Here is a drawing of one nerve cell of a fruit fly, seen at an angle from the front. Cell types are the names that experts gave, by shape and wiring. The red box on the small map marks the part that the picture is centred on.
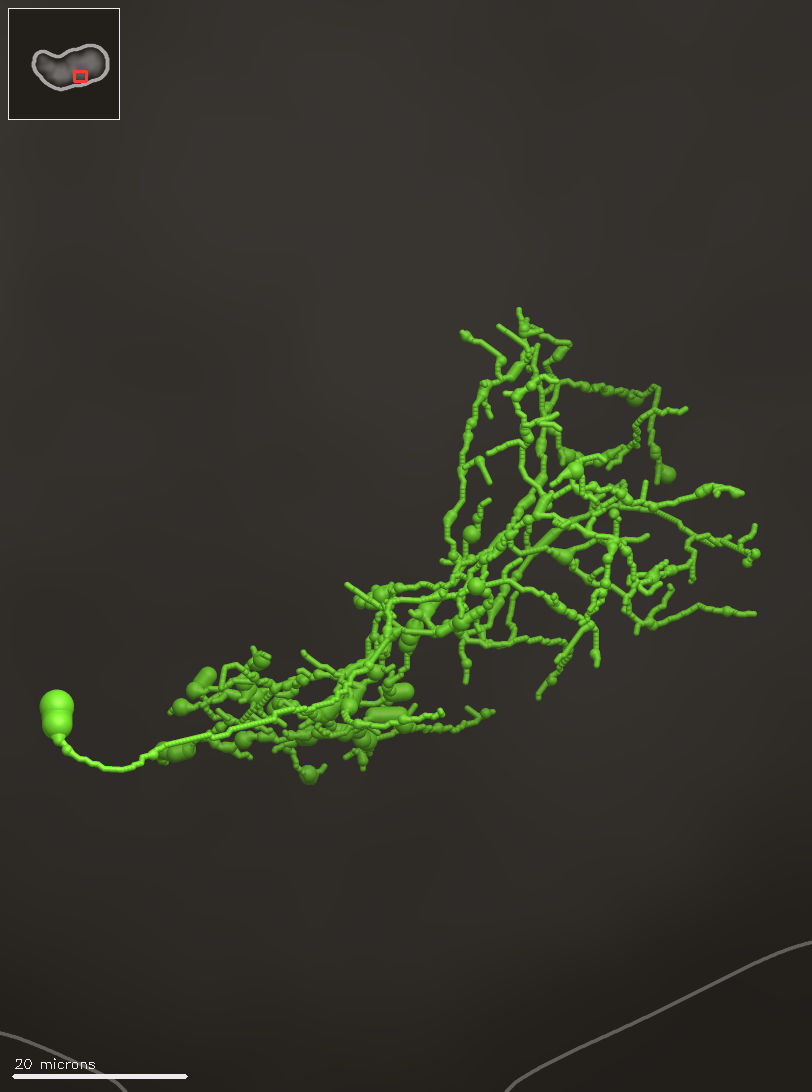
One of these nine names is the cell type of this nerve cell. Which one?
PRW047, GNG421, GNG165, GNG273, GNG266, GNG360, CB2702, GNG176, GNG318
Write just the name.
GNG421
